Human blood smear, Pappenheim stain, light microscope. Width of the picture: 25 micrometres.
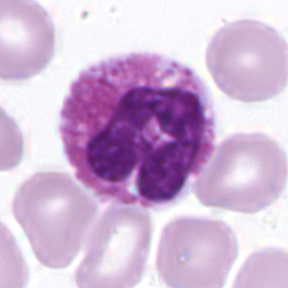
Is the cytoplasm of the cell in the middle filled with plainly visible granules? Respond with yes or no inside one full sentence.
Yes, many granules are seen in the cytoplasm of this cell.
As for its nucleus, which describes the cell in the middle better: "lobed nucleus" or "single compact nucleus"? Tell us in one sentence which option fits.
Separate lobes or segments make up the nucleus of this cell.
